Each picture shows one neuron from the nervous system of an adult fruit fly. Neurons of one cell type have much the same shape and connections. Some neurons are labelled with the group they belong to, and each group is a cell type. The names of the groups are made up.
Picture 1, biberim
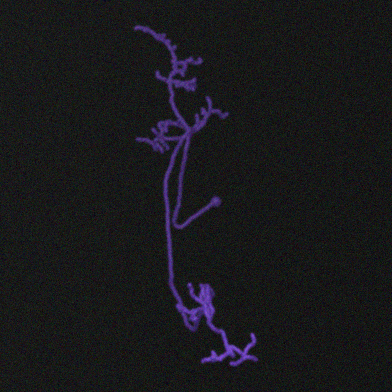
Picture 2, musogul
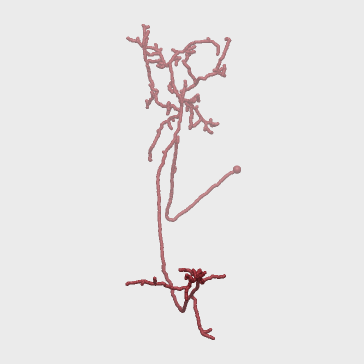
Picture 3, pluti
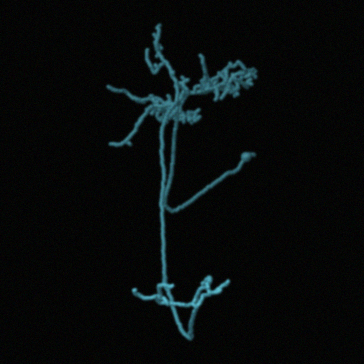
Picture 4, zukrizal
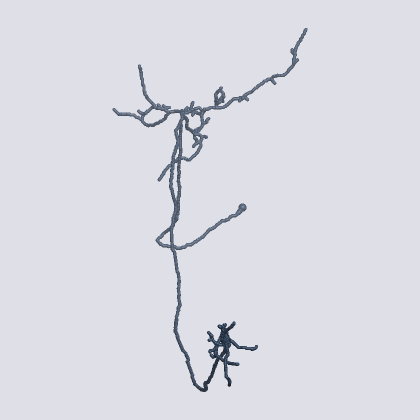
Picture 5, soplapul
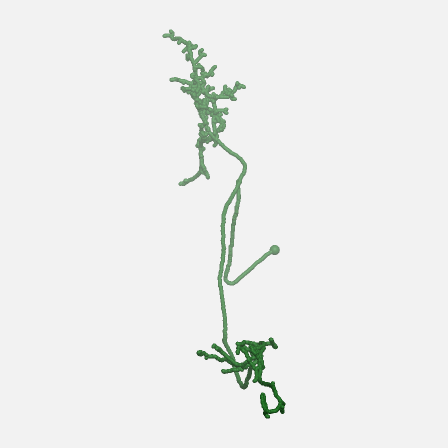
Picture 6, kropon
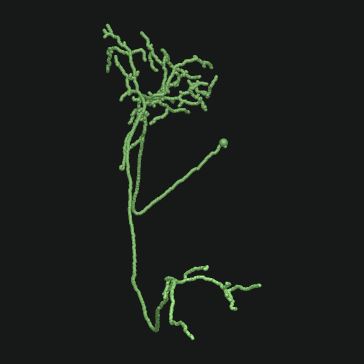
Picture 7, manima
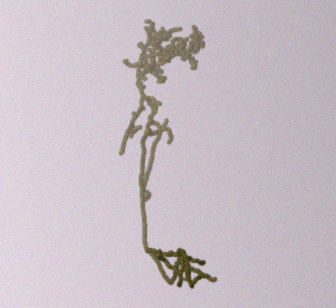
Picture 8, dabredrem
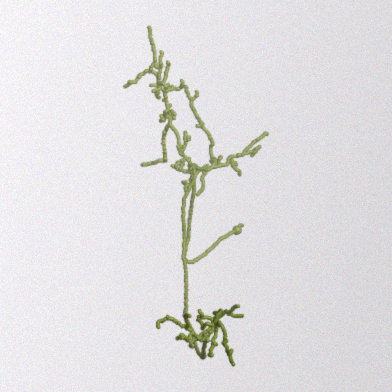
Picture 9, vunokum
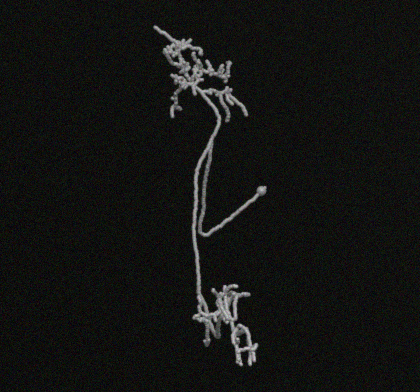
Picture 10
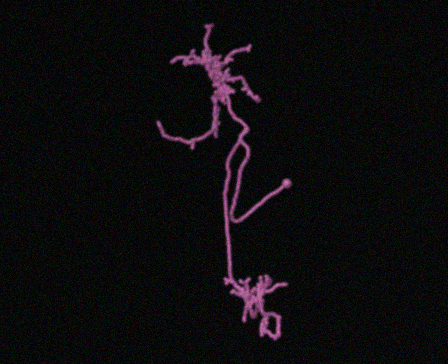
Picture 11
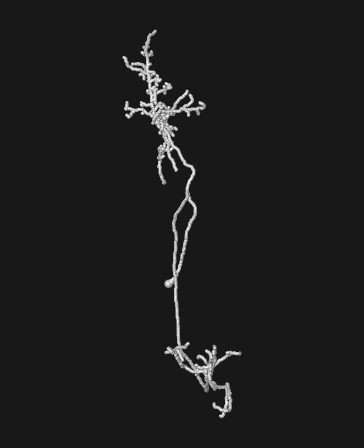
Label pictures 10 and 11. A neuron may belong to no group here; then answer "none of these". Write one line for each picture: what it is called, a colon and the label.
10: soplapul
11: soplapul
